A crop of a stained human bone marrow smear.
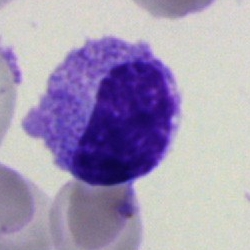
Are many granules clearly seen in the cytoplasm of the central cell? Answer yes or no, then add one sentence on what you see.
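Yes. The cytoplasm is speckled with fine purple granules.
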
